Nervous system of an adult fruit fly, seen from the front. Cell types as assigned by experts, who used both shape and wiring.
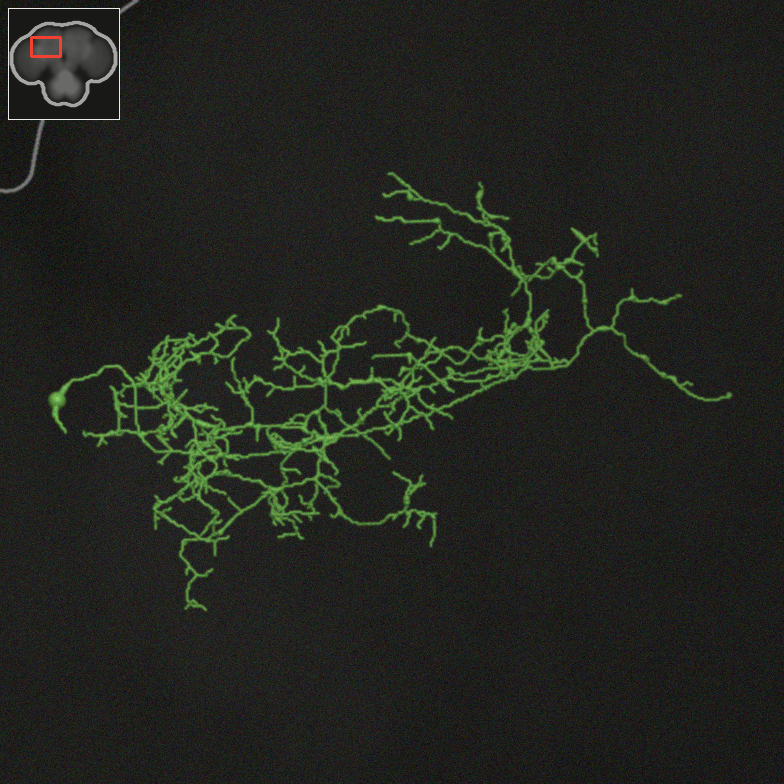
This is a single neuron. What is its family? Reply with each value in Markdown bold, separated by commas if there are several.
**hemilineage VLPl2_medial**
